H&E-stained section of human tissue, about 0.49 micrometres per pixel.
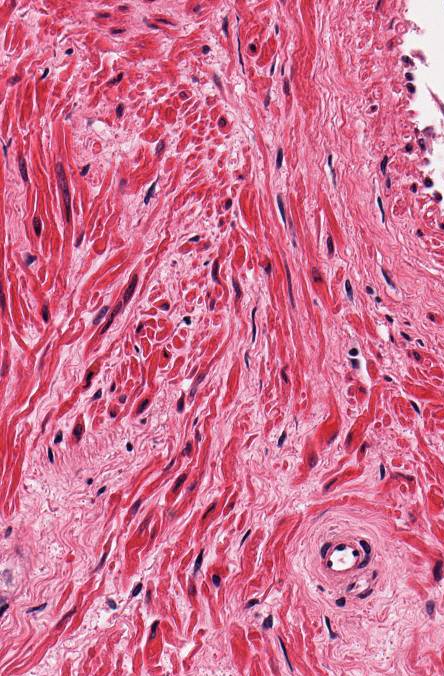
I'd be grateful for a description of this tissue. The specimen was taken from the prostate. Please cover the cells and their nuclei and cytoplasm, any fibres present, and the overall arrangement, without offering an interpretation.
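You'll notice the whole field is bundles of strongly eosinophilic spindle cells, with paler pink fibrous stroma between them. Those bundles are cut in different planes, and the crosswise-cut ones show up as rounded profiles gathered in the upper centre. Each cell has plenty of deep red cytoplasm and an elongated, darkly stained nucleus.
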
